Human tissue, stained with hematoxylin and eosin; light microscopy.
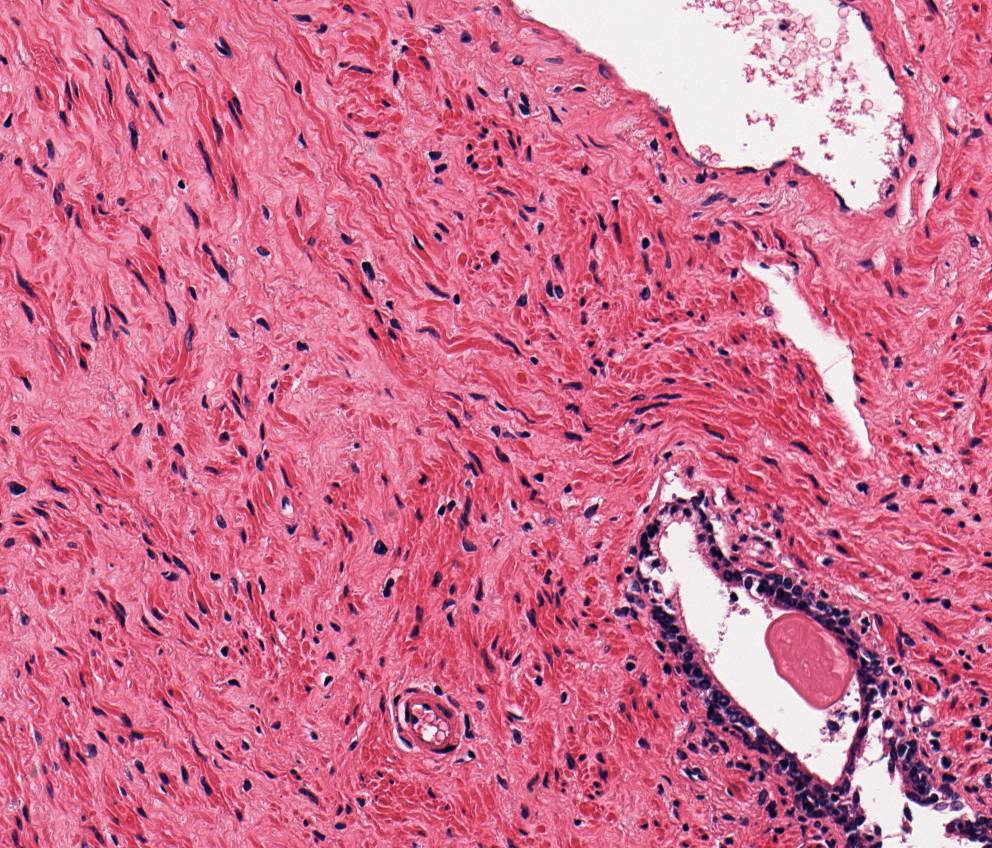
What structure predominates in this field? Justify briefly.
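Fibromuscular stroma. Dense pink fibres and spindle cells fill most of the field, in wavy bundles interlacing in several directions, with elongated dark nuclei scattered evenly.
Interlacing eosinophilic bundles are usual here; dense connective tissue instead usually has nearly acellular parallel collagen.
Small vessel with red blood cells, lower centre.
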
